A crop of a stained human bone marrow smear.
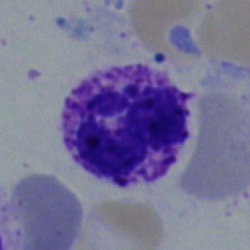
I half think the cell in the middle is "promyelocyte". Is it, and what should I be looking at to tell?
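The cell is roughly round, its edge slightly bumpy where granules reach the margin. Its nuclear material stains a deep, dense purple, and the little cytoplasm showing between the granules is pale lilac.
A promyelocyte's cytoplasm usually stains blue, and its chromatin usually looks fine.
The pale lilac cytoplasm and the dense nuclear material therefore speak against promyelocyte. The cell is a basophil, not a promyelocyte.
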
